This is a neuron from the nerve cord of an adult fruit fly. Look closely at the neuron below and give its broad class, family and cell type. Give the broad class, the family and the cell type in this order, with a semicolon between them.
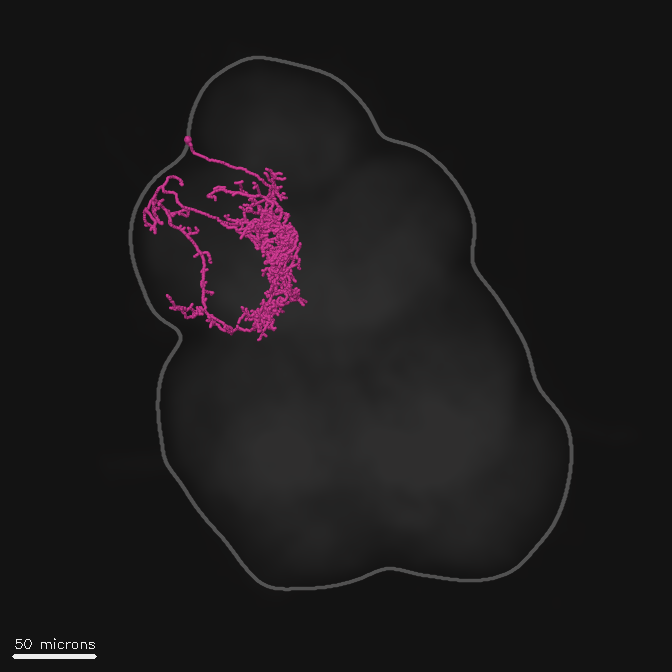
nerve-cord intrinsic neuron; hemilineage 03A; IN03A021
